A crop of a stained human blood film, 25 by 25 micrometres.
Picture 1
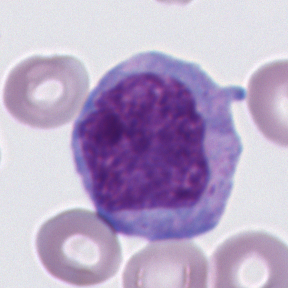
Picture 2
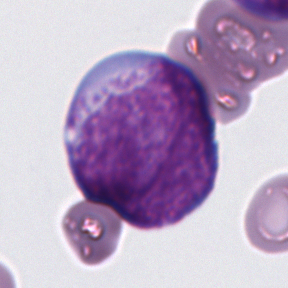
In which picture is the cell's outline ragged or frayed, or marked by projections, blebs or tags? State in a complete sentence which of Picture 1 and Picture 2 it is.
In Picture 1, projections, blebs or tags, or a frayed edge, mark the cell's outline.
